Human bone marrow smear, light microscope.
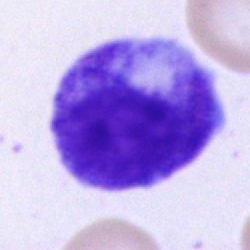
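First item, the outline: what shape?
Roughly round, slightly bumpy edge.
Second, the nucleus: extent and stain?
It fills most of the cell and stains deep purple throughout.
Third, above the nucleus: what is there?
A pale, weakly stained patch in the upper part.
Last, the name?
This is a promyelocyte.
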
